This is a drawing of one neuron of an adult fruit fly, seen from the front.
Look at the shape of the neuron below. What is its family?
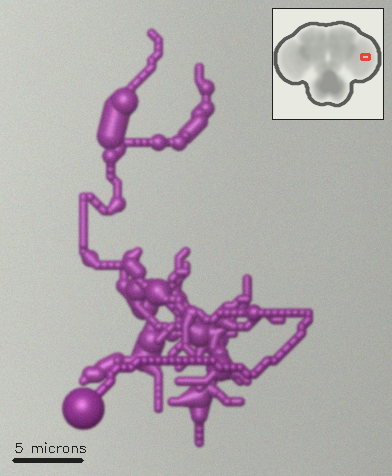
Dm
